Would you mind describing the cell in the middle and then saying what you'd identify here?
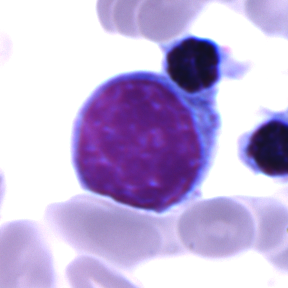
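Looking at the middle cell, I see a round, smooth outline. The cytoplasm is a thin rim, and it seems widest on the right. It is pale blue, and I can find no coarse granules in it. So it is a typical lymphocyte.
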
